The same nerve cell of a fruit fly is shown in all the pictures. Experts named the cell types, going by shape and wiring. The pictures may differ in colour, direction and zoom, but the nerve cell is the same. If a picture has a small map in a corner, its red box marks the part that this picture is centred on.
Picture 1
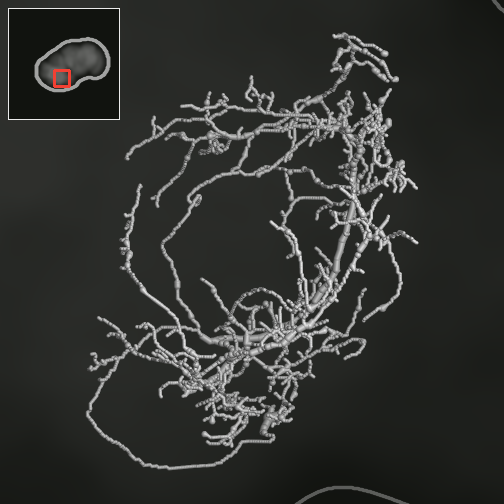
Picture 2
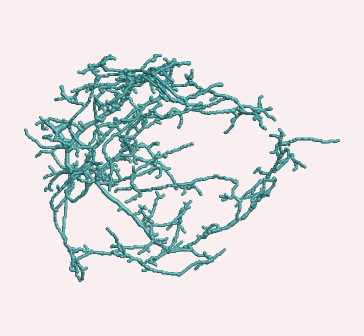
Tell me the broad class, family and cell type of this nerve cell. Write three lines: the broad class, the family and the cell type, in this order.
nerve-cord intrinsic neuron
hemilineage 04B
IN04B011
